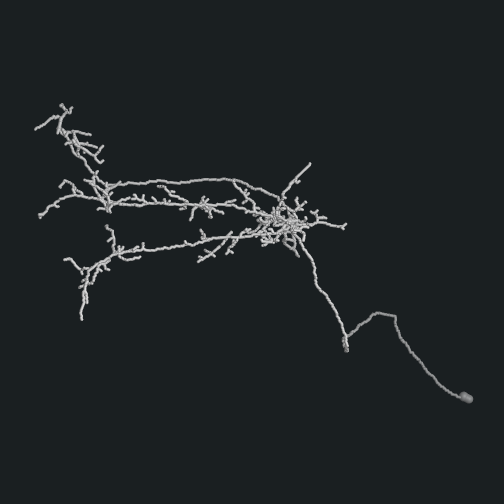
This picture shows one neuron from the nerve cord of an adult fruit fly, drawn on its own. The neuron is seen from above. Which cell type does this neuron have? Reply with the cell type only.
IN06A048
